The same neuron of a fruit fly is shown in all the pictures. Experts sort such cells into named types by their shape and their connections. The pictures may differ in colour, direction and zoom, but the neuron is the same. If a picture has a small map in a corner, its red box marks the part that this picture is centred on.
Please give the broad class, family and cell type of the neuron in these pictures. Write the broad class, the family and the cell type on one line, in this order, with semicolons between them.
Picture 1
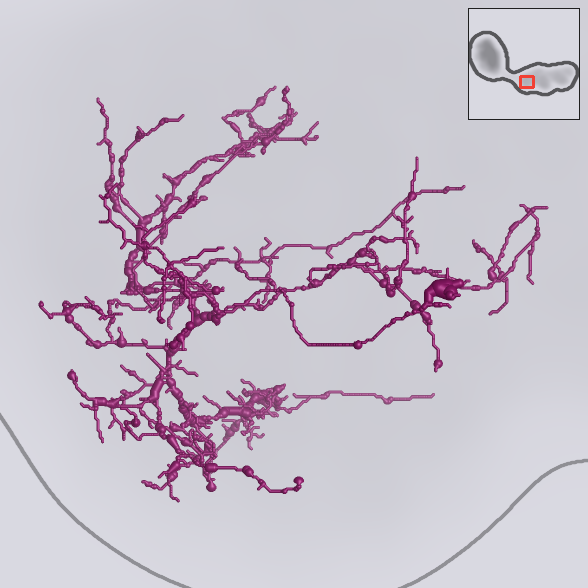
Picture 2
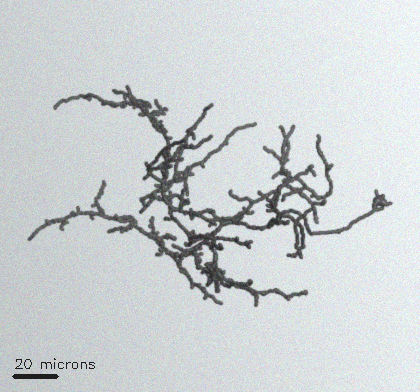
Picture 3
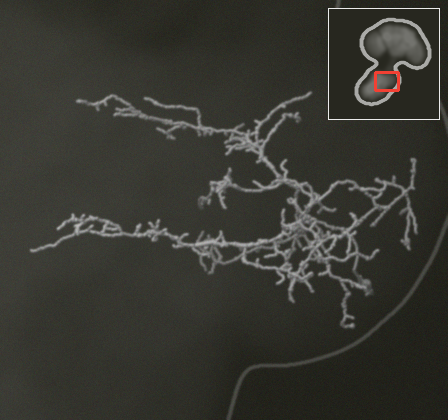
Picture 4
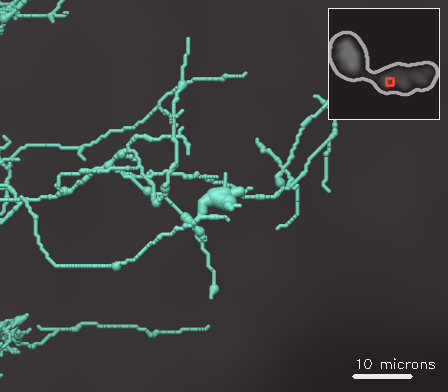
nerve-cord intrinsic neuron; hemilineage 20A.22A; IN20A.22A012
